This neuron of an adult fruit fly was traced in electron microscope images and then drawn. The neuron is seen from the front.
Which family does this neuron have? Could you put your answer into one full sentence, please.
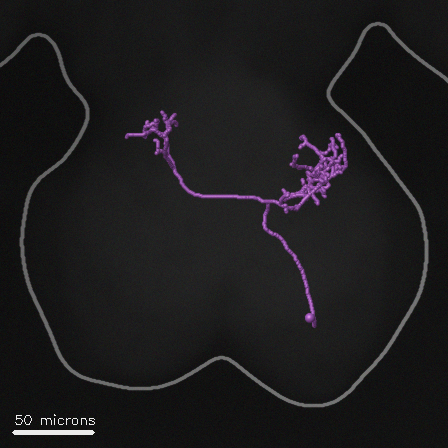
The family designation of this neuron is hemilineage 07B.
